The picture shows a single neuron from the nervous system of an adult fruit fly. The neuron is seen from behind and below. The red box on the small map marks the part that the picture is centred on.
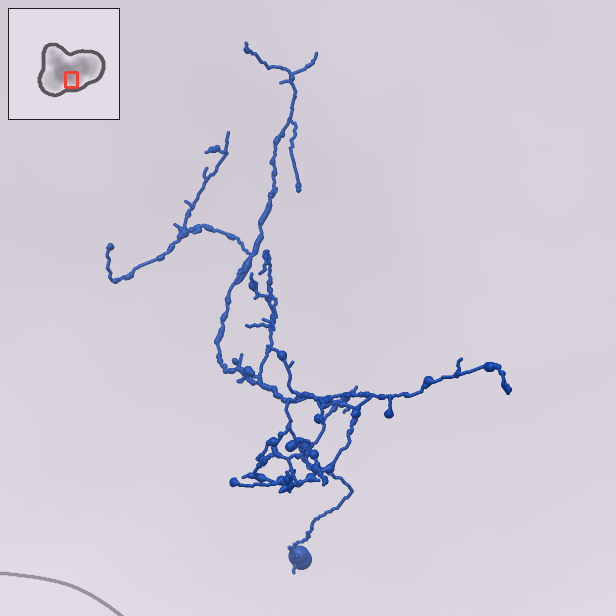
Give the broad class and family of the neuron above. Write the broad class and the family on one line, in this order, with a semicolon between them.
central-brain intrinsic neuron; hemilineage TRdl_b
